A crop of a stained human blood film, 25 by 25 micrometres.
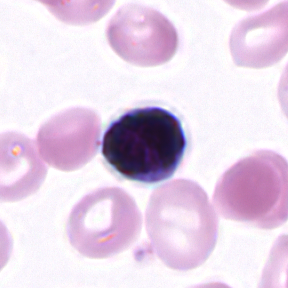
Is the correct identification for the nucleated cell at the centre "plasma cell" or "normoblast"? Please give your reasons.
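Normoblast, not plasma cell. The scant cytoplasm shows only as a very thin pale rim around the nucleus, without granules.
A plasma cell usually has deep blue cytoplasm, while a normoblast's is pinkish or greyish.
This rim is pale, not deep blue. Otherwise: a roughly round, smooth outline, and dense, very dark purple chromatin throughout the nucleus.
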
